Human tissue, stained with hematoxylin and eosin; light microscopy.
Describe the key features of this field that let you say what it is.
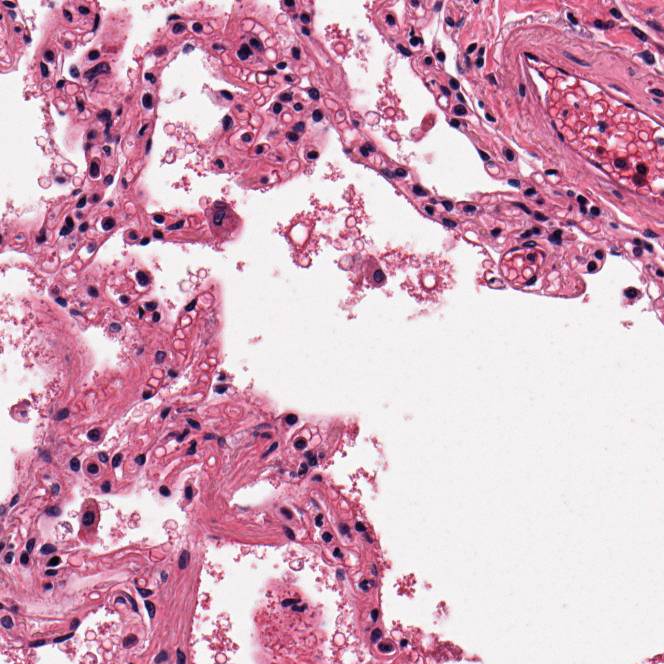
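Alveolus, I think, is what this field mainly shows. The bands have cores of pink fibrous tissue with scattered spindle-shaped nuclei.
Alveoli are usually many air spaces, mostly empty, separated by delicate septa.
Near the centre, pale pink frothy debris with a few detached cells floats in the spaces. Up in the right corner, a vessel is packed with red blood cells. Glands and fat cells I find nowhere.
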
